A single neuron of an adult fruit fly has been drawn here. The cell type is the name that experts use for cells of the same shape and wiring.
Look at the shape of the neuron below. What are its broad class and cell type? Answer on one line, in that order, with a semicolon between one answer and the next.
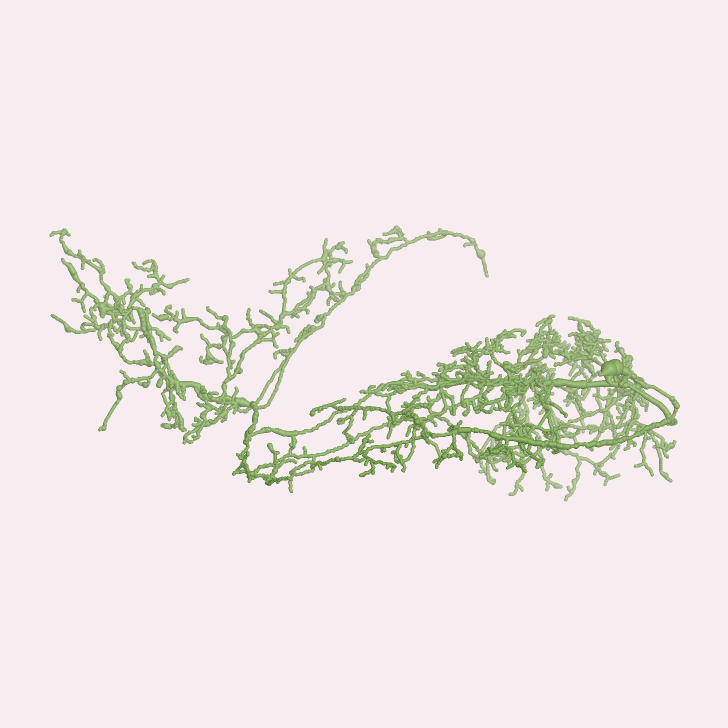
central-brain intrinsic neuron; CRE012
